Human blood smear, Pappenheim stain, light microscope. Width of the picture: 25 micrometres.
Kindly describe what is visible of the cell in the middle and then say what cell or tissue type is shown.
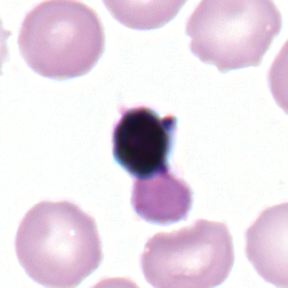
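Looking at the nucleus, it's stained a very dark purple, nearly black, all the way through, and I can't make out any nucleoli. At its upper right edge there's a small dark purple knob. The pink-lilac body attached to it shows no granules. What we have here is a normoblast.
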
